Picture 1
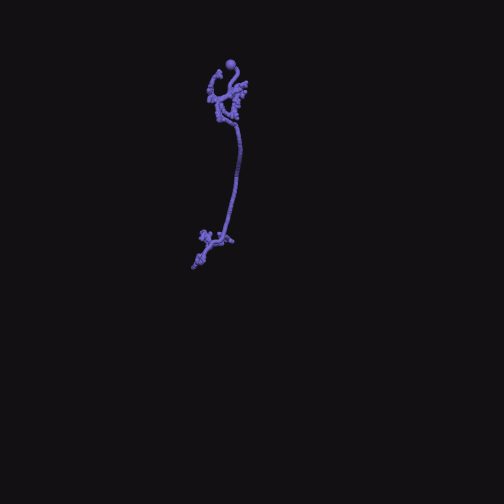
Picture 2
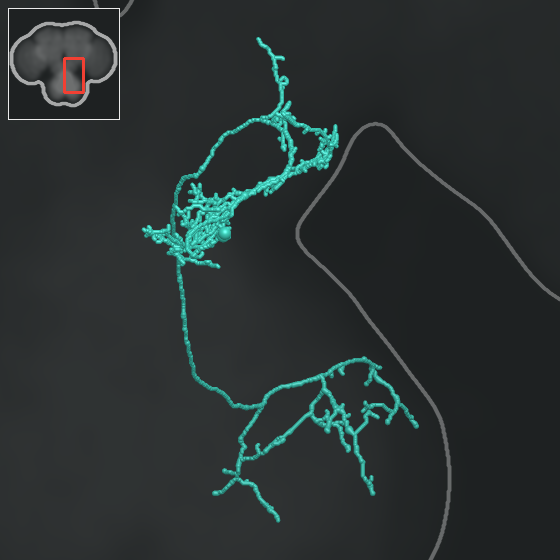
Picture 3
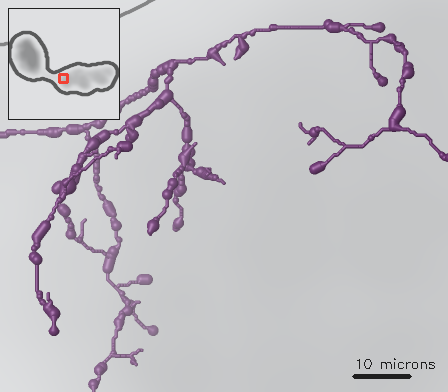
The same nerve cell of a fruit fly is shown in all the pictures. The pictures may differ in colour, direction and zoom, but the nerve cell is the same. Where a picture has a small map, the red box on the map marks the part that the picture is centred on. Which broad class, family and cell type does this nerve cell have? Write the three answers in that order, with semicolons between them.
descending neuron; hemilineage MX12; DNg12_e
